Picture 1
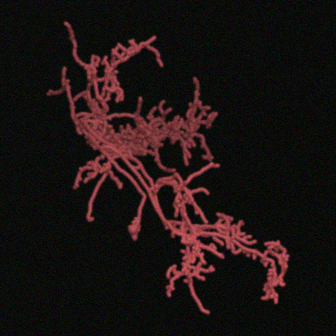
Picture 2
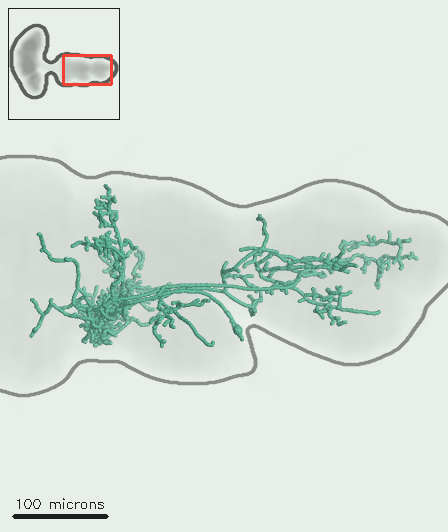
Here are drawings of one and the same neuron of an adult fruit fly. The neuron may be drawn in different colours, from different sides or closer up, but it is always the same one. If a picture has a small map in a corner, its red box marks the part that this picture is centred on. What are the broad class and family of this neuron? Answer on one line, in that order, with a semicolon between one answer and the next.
nerve-cord intrinsic neuron; hemilineage 05B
